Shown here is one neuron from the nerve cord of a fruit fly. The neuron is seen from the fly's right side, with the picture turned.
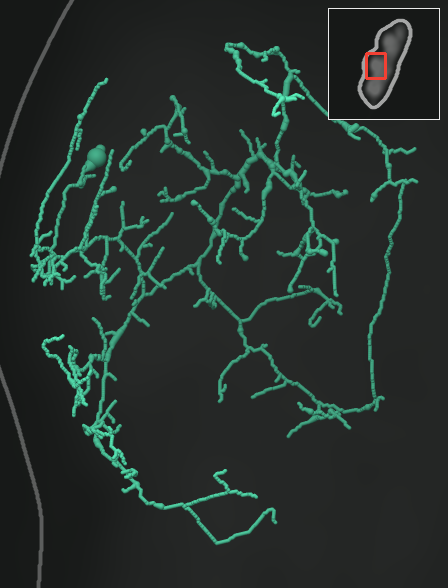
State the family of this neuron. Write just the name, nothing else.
hemilineage 13A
